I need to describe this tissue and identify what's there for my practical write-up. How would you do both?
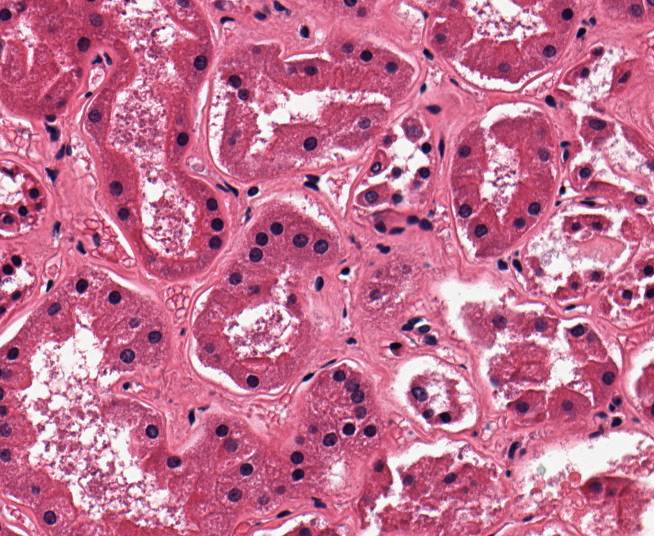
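Closely packed tubules, cut in various planes, fill the field, with just thin partitions between. Their single lining layer of cuboidal to low columnar cells has abundant, finely granular, strongly eosinophilic cytoplasm. The scant stroma holds slender spindle-shaped nuclei and small capillaries. That's renal cortex.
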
